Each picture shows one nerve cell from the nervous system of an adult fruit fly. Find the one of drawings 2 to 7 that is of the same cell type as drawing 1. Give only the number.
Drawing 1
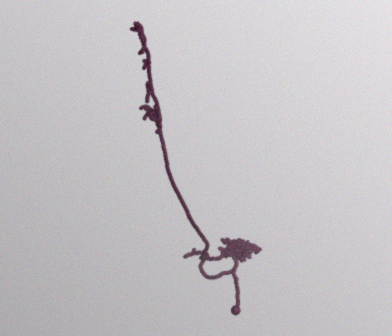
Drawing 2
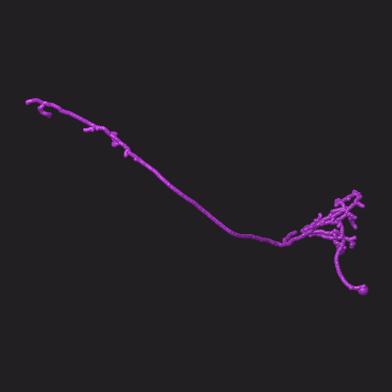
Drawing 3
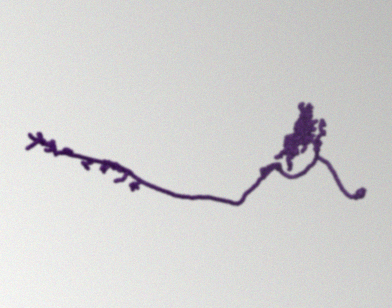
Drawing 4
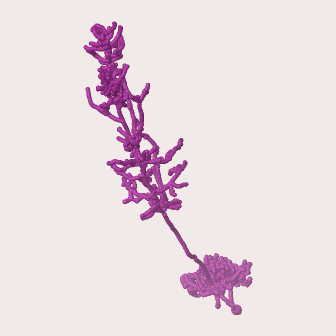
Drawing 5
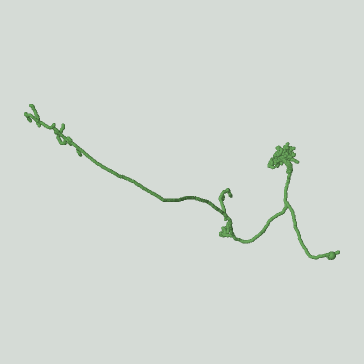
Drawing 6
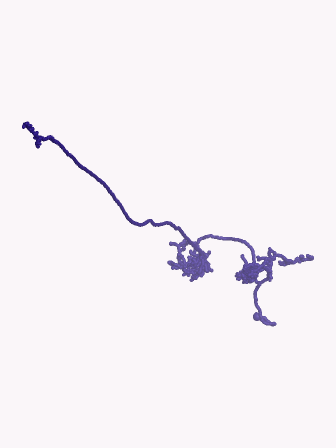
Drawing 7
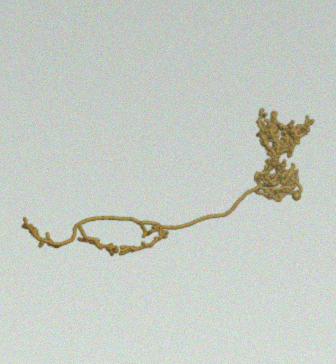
3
